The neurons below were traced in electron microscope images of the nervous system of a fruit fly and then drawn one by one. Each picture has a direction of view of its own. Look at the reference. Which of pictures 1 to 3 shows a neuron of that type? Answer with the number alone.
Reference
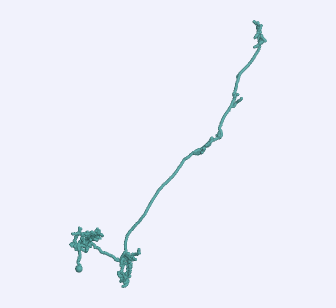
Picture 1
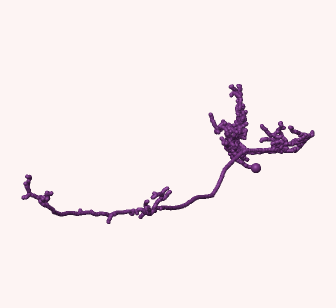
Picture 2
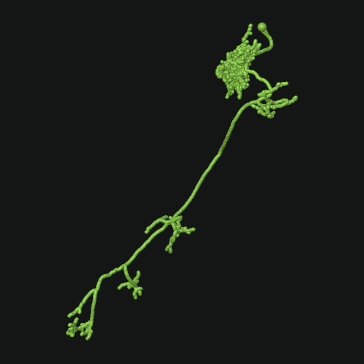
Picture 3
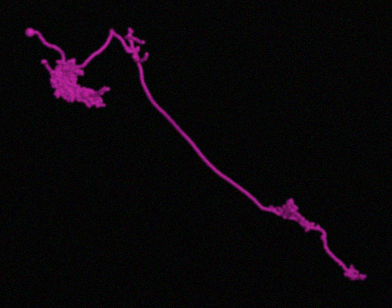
1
